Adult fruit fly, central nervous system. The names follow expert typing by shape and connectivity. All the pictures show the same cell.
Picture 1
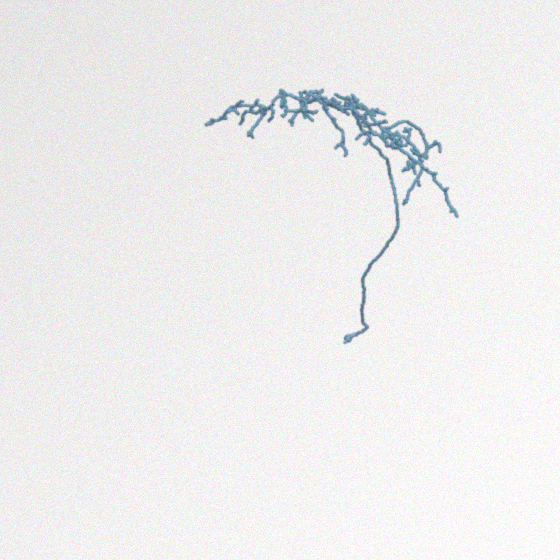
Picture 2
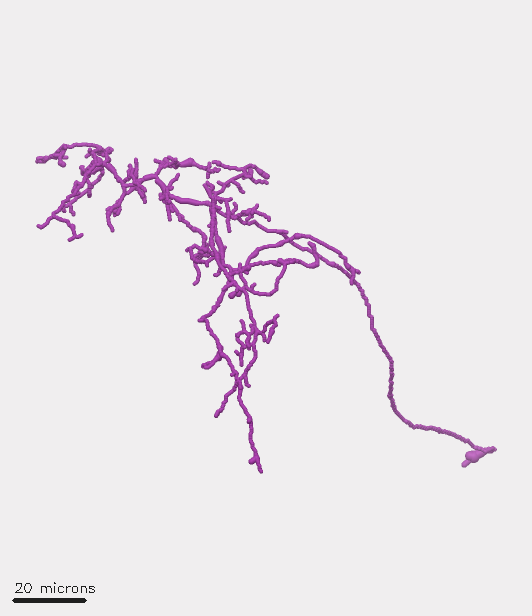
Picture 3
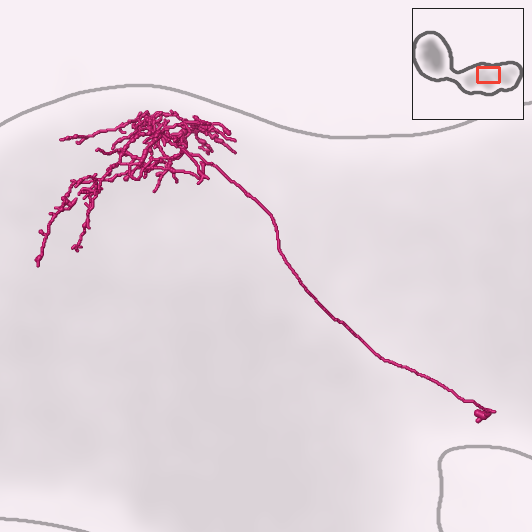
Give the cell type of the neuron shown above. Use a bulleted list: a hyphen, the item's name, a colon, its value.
- cell type: IN03B058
